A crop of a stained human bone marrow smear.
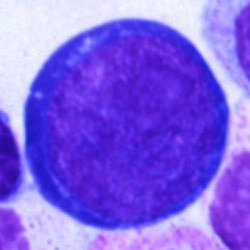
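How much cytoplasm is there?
Only a thin rim around the nucleus, and it's deep blue.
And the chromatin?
Finely granular and evenly spread.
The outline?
Round.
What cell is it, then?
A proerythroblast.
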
